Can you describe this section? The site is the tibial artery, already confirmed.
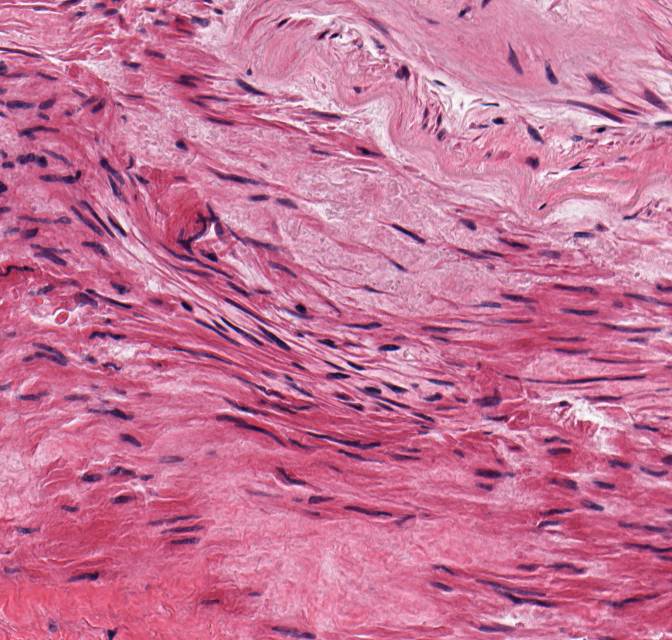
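This whole field is pink fibrous tissue, and there's no epithelium anywhere. The nuclei are dark purple, slender and spindle-shaped, with tapered ends. They crowd most in a band across the middle. You won't see cell borders; the cells just blend into the pink fibrillar background.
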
